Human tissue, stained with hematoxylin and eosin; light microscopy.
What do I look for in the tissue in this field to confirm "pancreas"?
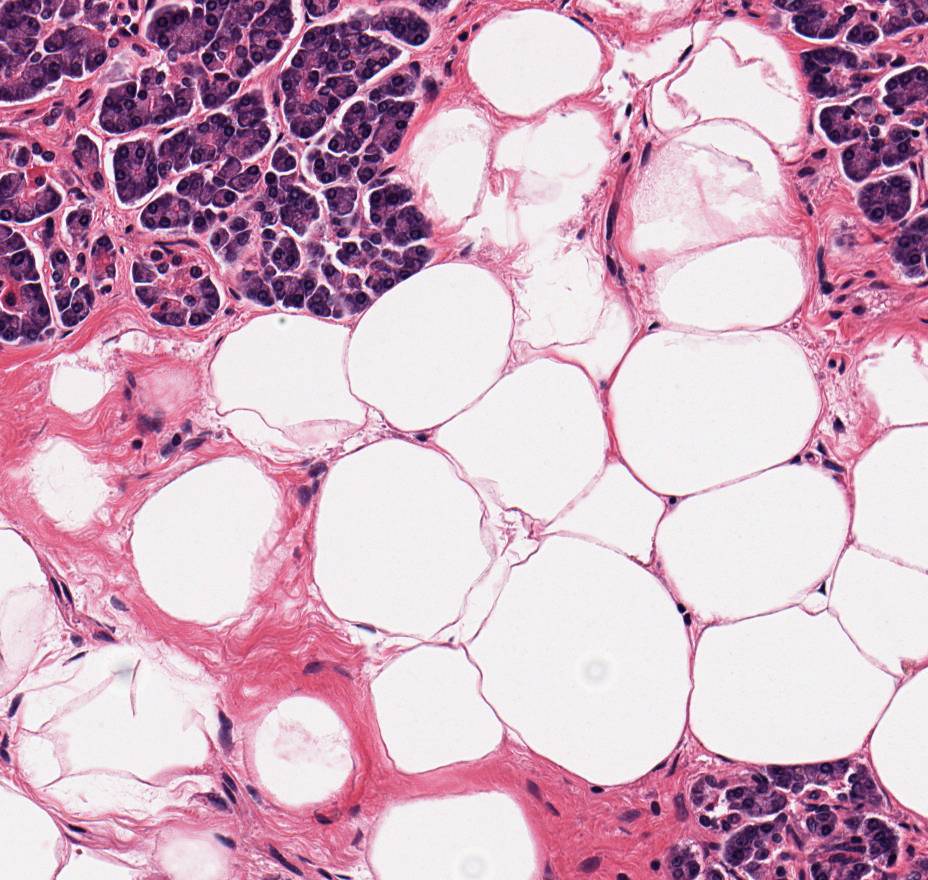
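This field is pancreas, with clusters of dark purple glandular tissue at the top left, top right and bottom right. In these clusters the acinar cells have dense dark purple cytoplasm, and their round nuclei sit toward the outer edge of each acinus. Less in keeping is the centre of the field, which is filled by large clear fat cells whose few nuclei are small, dark and flattened at the cell edges.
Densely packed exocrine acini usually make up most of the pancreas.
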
